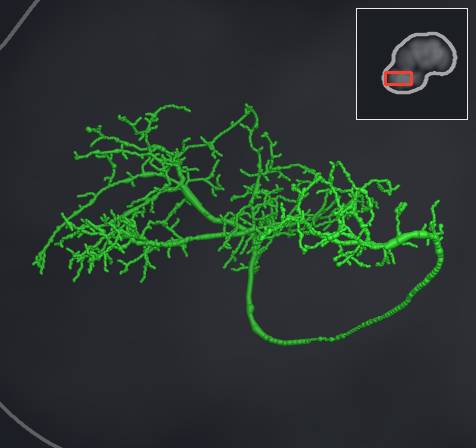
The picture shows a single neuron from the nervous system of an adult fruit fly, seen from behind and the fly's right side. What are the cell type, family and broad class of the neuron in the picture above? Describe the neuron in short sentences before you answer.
As drawn here it is wider than it is tall. The cell type is IN01A026. The family is hemilineage 01A. This is a nerve-cord intrinsic neuron.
